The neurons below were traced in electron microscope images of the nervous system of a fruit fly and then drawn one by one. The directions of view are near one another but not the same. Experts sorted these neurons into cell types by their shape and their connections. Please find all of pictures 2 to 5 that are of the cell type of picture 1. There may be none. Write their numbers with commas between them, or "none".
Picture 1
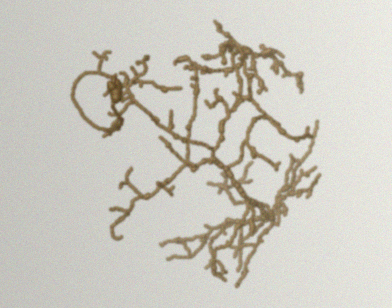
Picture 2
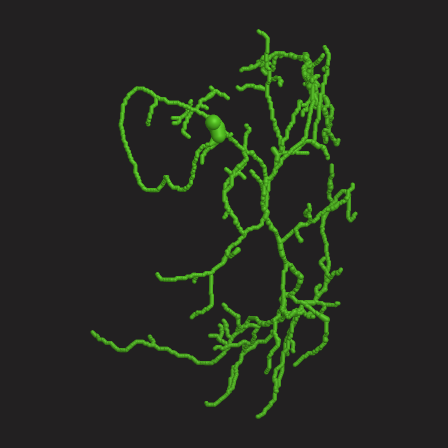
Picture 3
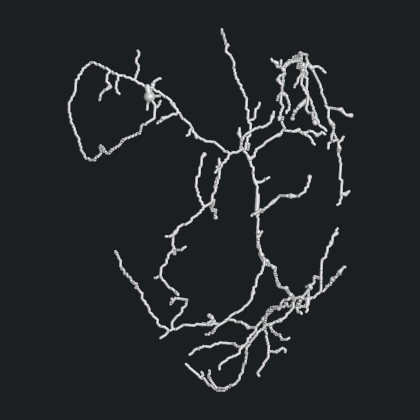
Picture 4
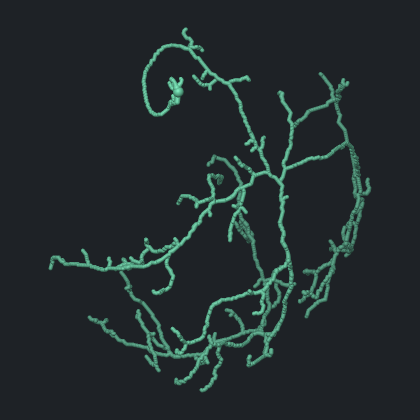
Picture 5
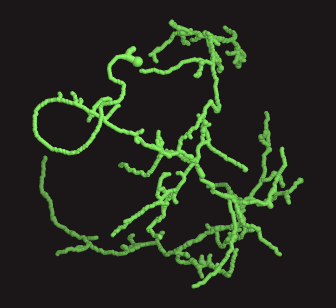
2, 3, 5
